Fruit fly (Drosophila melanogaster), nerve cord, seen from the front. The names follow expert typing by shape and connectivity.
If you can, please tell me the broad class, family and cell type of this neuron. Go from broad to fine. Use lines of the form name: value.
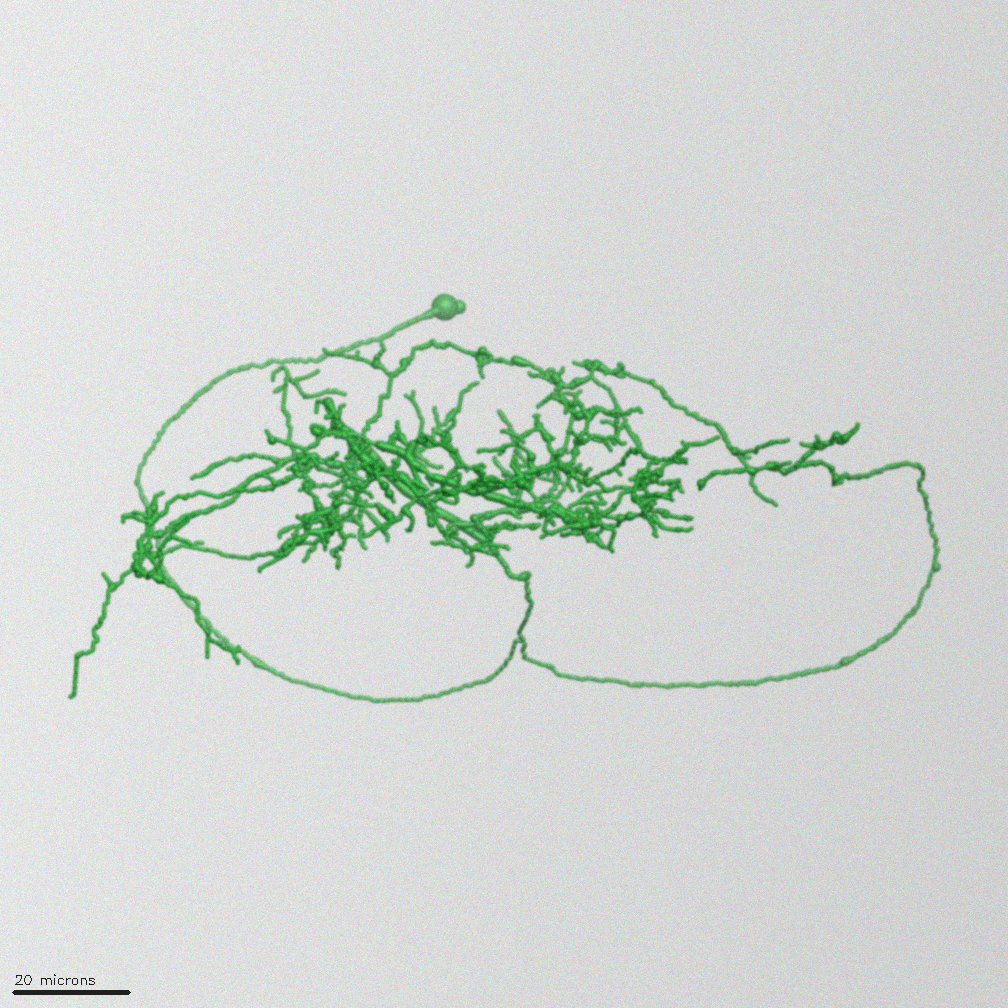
broad class: nerve-cord intrinsic neuron
family: hemilineage 19B
cell type: IN19B043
